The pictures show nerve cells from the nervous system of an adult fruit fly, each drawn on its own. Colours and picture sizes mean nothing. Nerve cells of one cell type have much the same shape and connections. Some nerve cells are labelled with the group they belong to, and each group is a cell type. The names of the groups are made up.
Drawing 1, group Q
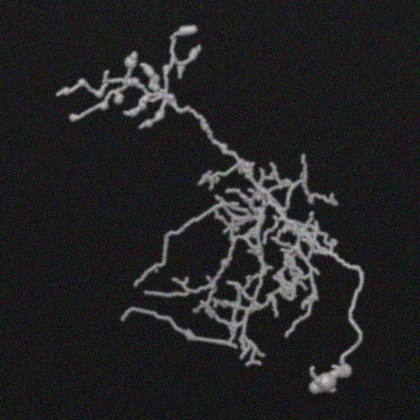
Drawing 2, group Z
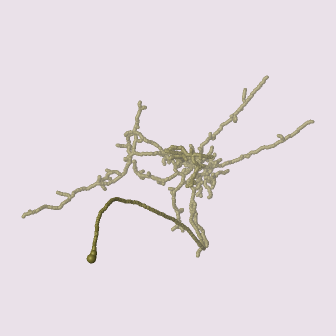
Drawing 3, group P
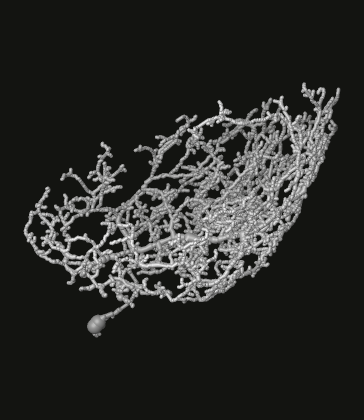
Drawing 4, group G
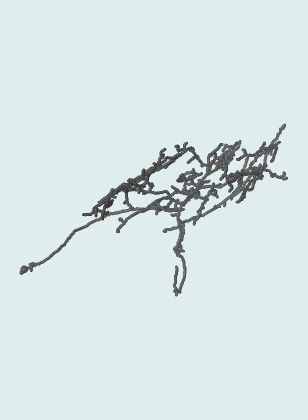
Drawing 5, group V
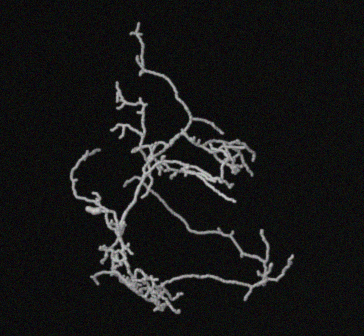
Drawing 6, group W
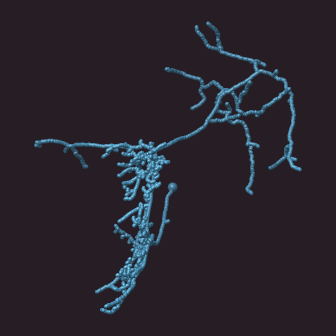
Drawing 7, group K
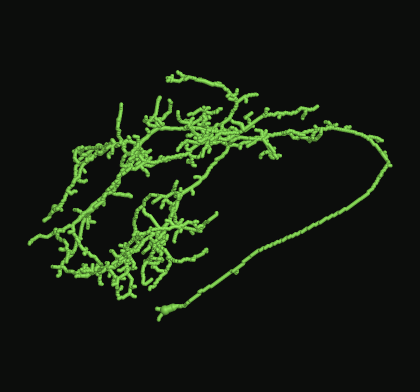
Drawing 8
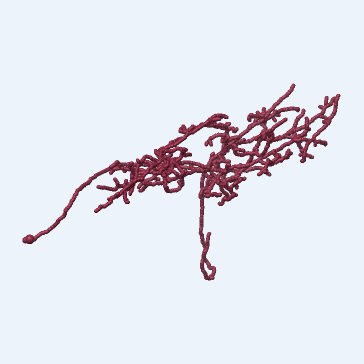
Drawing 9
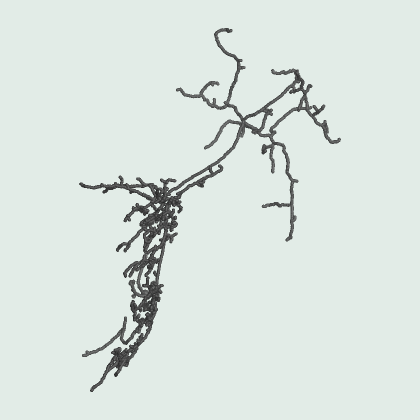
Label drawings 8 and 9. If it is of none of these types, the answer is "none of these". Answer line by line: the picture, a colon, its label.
8: group G
9: group W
